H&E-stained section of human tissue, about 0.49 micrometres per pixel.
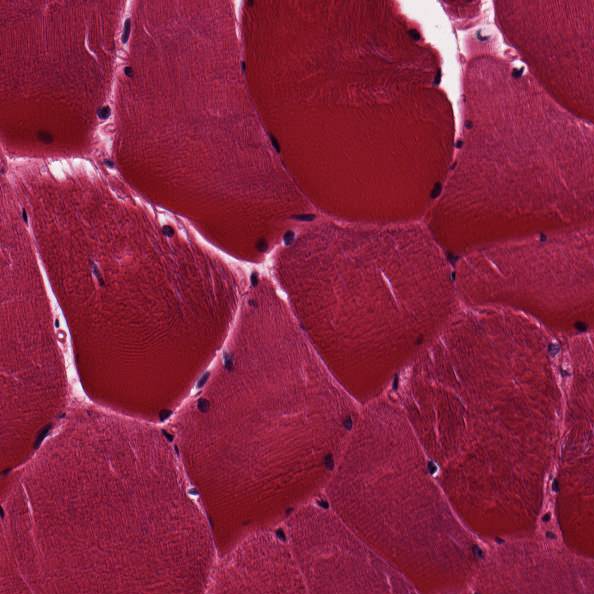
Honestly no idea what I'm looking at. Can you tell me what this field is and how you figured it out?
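The field mainly shows skeletal muscle. Item one, nuclear position: the small dark fibre nuclei sit at the fibre edges, not in the centres.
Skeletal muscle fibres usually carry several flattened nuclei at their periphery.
That edge placement sets it apart from the smooth muscle of an artery wall.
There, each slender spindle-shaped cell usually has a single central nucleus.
Item two, cytoplasm: deep red-pink with a fine fibrillary texture.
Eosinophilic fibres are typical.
Item three, what lies between: only thin pale strands of connective tissue separate neighbouring fibres, and no fat cells appear.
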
